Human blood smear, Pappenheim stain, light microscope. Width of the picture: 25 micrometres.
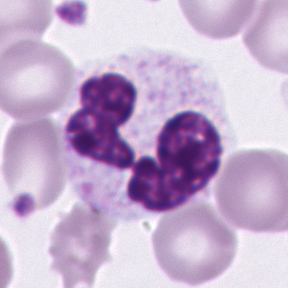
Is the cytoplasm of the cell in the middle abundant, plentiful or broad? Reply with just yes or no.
Yes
